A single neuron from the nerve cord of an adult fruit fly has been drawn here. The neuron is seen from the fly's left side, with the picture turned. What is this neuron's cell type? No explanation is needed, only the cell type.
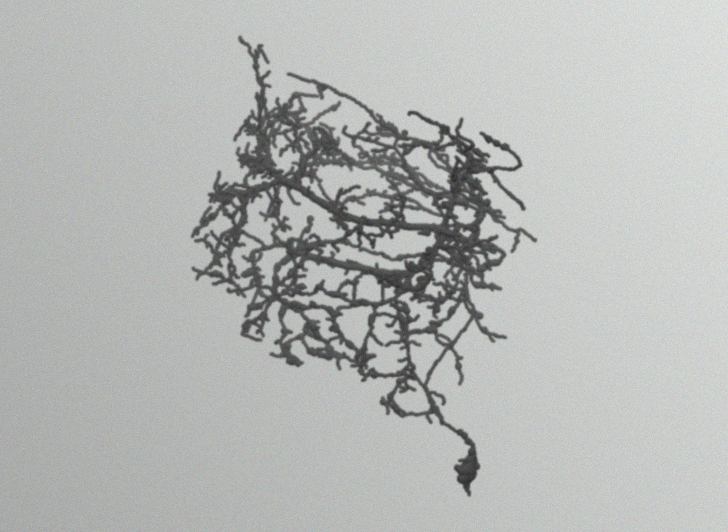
IN20A.22A002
